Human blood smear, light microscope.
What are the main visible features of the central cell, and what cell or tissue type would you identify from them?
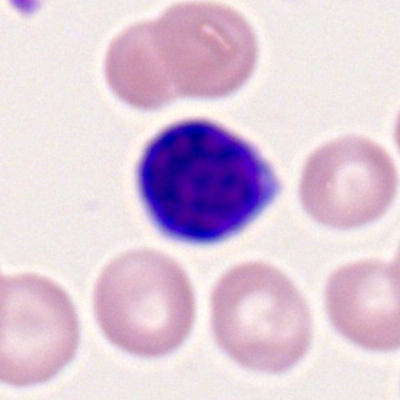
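Roughly round, this one, though the outline comes to a small point on its right side. The chromatin is dark purple and coarsely clumped. There is only a scant rim of pale blue cytoplasm, mostly at the right edge, and I see no granules in it. So: a lymphocyte.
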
